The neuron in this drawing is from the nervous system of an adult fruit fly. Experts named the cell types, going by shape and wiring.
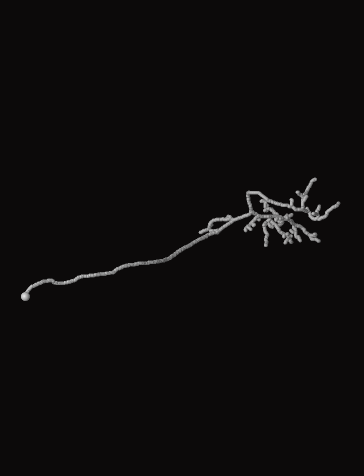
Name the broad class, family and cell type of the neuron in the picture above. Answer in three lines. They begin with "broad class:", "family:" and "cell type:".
broad class: nerve-cord intrinsic neuron
family: hemilineage 06A
cell type: IN06A138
